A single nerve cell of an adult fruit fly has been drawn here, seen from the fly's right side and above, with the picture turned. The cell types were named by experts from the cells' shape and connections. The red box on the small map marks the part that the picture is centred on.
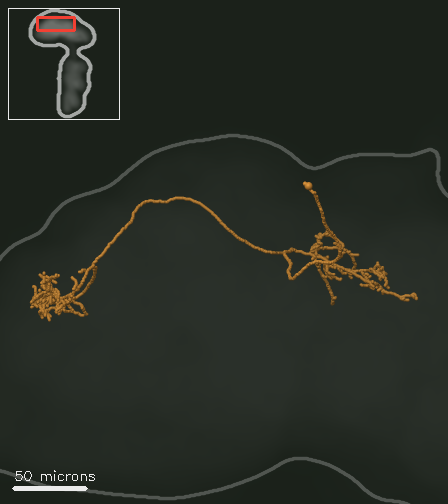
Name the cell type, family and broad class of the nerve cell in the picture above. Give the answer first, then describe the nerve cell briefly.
The cell type is mAL4B. Its family is hemilineage CREa1_ventral. It is a central-brain intrinsic neuron. From left to right in the picture it spans about 250 microns. As drawn here it is more than twice as wide as it is tall.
